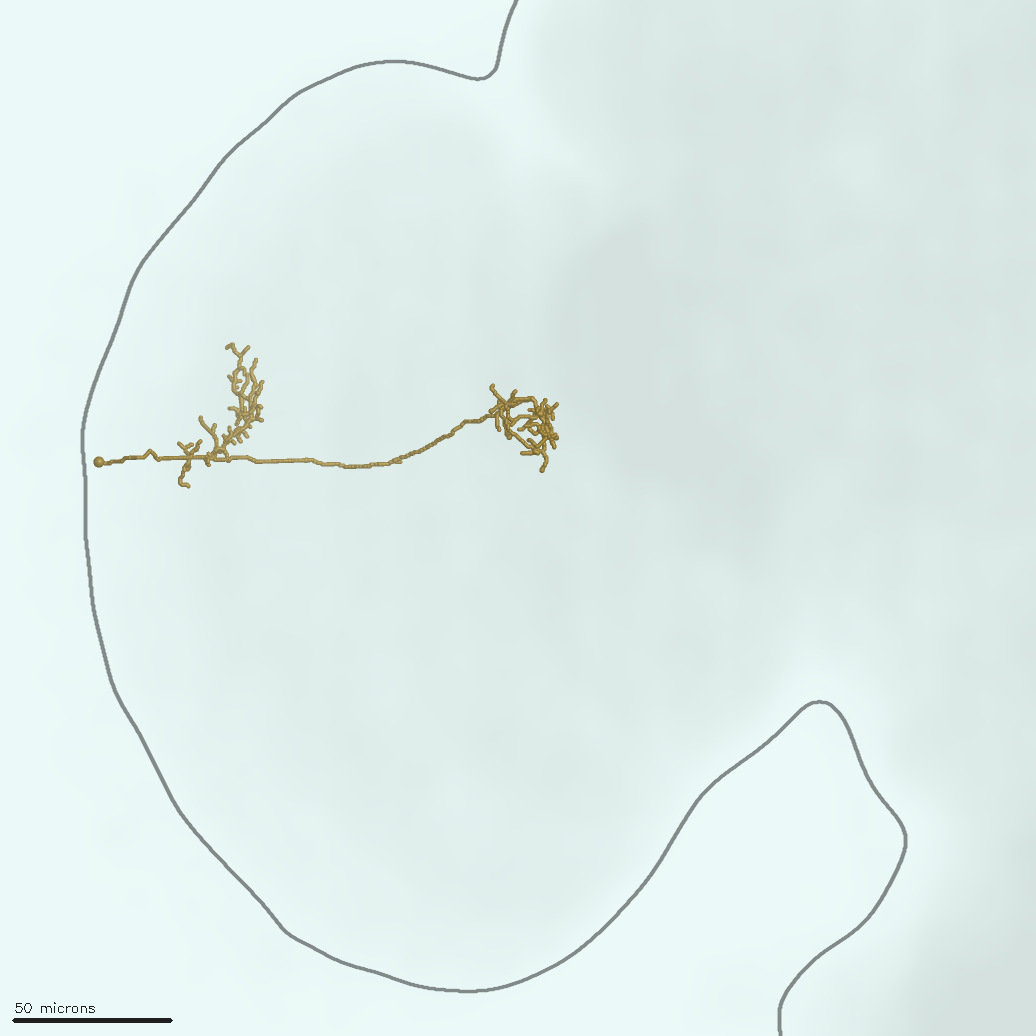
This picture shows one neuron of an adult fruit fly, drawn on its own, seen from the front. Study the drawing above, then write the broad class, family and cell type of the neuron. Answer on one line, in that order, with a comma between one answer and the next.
optic-lobe intrinsic neuron, TmY, TmY21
